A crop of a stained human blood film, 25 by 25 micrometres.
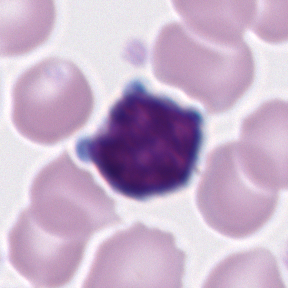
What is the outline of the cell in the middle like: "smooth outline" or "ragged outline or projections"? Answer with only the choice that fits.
Ragged outline or projections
